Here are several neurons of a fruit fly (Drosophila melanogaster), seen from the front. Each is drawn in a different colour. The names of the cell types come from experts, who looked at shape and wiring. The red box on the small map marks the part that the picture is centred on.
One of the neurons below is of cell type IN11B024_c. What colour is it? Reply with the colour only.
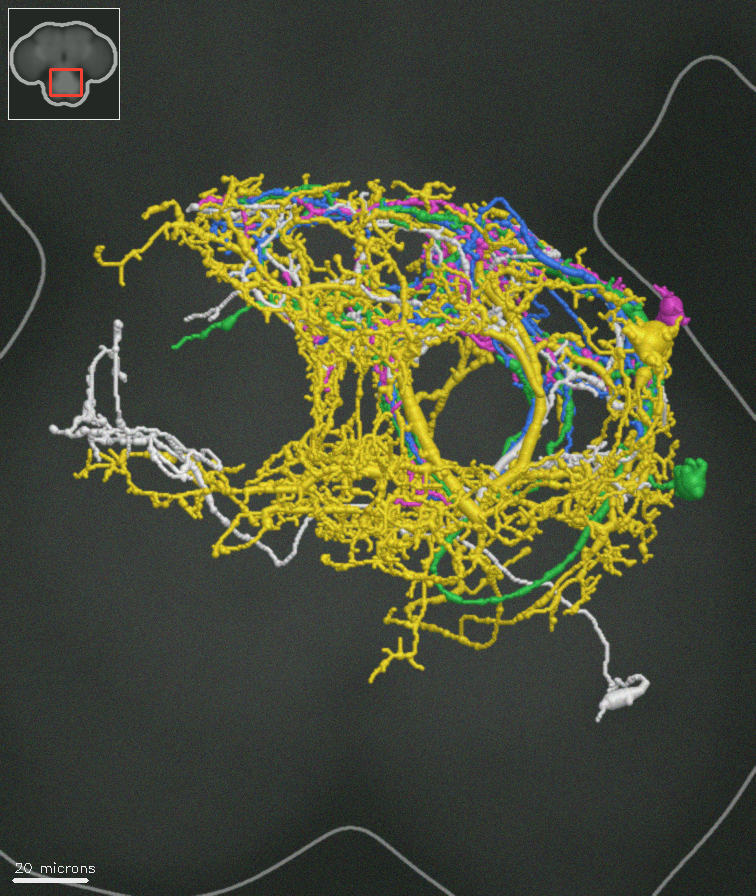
blue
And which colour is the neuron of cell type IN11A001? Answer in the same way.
yellow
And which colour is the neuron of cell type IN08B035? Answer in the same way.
white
